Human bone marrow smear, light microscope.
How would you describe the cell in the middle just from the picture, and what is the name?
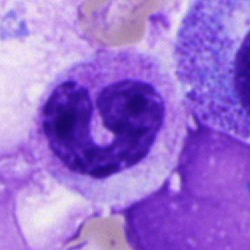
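Outline round, smooth. Chromatin dark purple, coarsely clumped. No nucleoli visible. Cytoplasm with fine, faint granules. Band neutrophil.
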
